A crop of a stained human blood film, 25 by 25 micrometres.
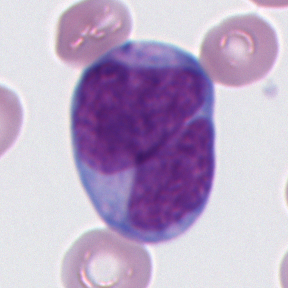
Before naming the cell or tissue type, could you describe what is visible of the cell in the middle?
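Outline first: a smooth oval, longer from top to bottom than from side to side, measuring about 18 by 13 micrometres. Nucleus next: it fills about 70% of the cell's area, and its chromatin is finely mottled purple rather than coarsely clumped. Cytoplasm last: it is pale blue, widest at the lower left and only a thin rim along the right side. This cell is an atypical promyelocyte.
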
